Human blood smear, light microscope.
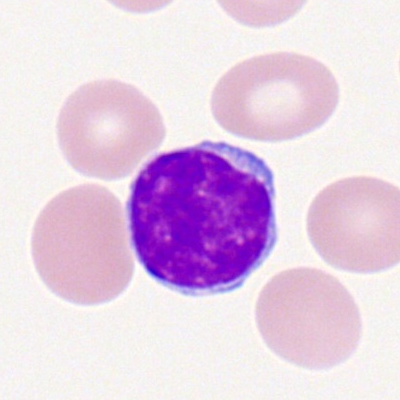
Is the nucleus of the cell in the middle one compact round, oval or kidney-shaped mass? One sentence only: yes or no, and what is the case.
Yes, the cell's nucleus is compact, undivided and round, oval or kidney-shaped.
